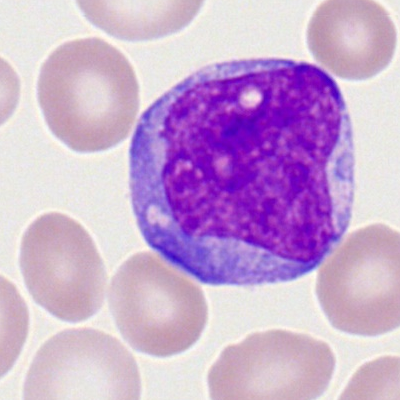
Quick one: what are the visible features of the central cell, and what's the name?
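Item one, the outline: roughly rounded, with a few blunt corners. Item two, the nucleus: it fills most of the cell. Item three, the right side of the nucleus: a shallow notch. Item four, the cytoplasm: no distinct granules seen. The cell is a myeloblast.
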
